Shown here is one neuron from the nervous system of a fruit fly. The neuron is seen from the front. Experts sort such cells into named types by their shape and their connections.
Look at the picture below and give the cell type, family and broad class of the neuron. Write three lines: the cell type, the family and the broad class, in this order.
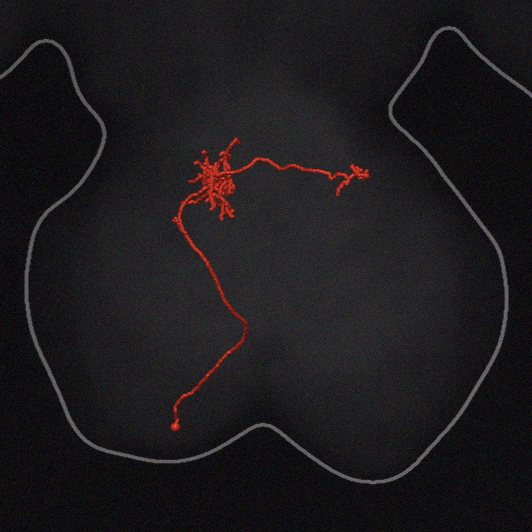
IN06A070
hemilineage 06A
nerve-cord intrinsic neuron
